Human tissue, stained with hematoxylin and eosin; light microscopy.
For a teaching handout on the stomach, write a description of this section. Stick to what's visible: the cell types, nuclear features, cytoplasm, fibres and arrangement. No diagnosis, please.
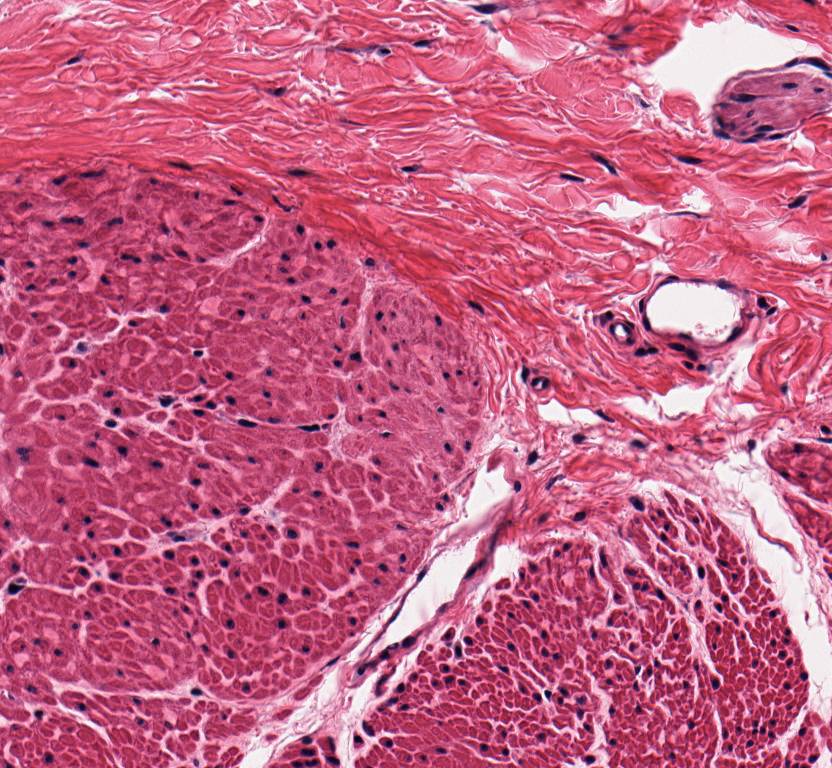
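First, layout: muscle bundles fill the lower two-thirds of the field and dense connective tissue the upper third. Second, the bundles: their smooth muscle cells are cut in cross-section, appearing as small, closely packed polygonal profiles. Third, muscle nuclei: small, dark and round, each central in its cell profile. Finally, a pale strip of connective tissue divides a large bundle on the left from a second bundle at the lower right.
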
